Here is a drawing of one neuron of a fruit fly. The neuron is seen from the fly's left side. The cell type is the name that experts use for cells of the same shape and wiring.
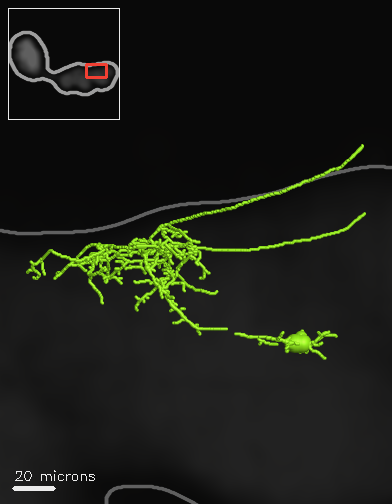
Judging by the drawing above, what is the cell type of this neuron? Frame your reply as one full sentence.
The cell type that fits this neuron is EN00B025.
